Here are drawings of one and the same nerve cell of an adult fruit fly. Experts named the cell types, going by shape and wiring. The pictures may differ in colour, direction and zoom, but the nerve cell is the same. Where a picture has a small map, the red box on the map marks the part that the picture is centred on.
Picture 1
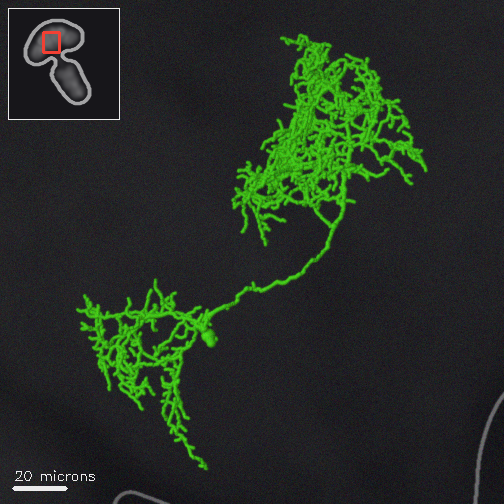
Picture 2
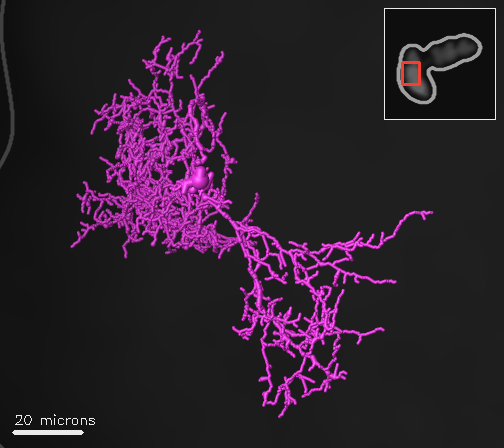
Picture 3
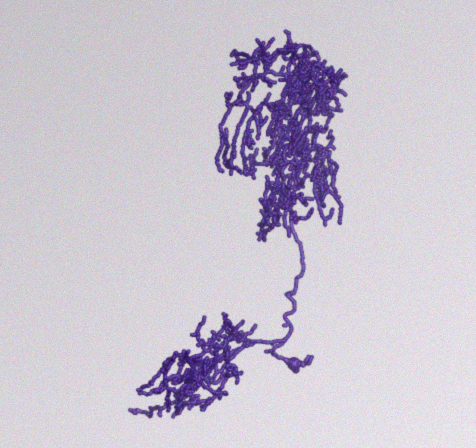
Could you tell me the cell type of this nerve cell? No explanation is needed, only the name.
GNG137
